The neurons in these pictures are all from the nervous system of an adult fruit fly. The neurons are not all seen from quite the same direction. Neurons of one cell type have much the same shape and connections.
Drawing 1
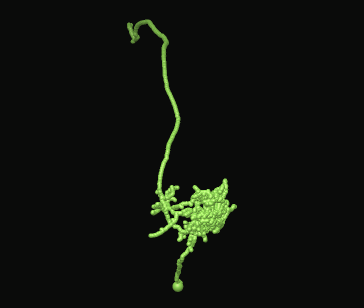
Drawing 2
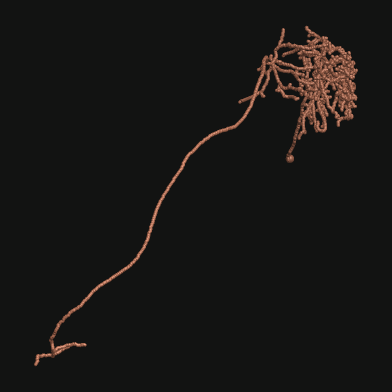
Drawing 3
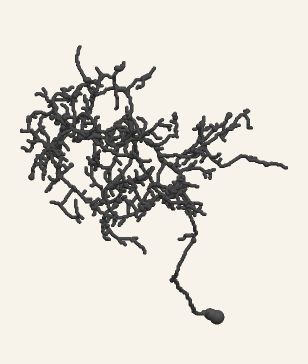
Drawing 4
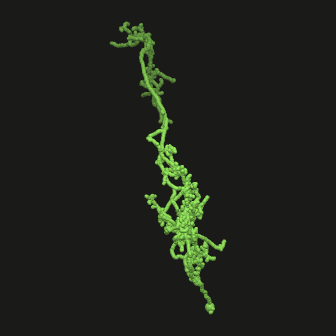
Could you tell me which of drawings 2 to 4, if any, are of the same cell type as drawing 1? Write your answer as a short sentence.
Drawing 2 is of the same cell type.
